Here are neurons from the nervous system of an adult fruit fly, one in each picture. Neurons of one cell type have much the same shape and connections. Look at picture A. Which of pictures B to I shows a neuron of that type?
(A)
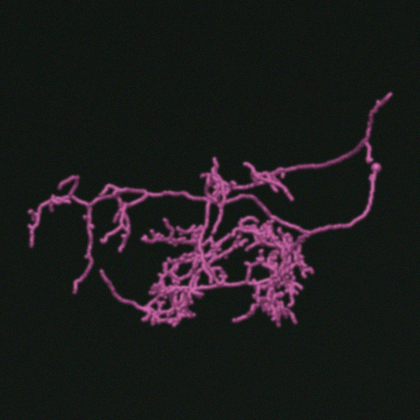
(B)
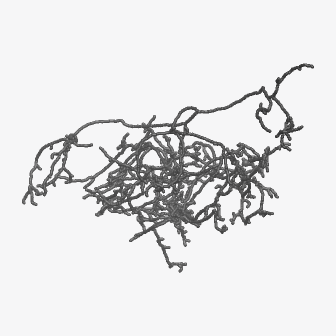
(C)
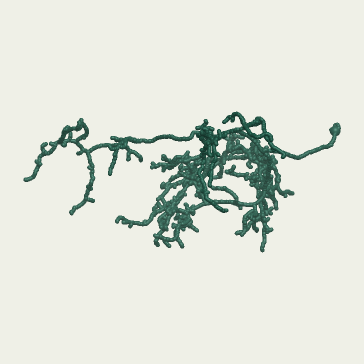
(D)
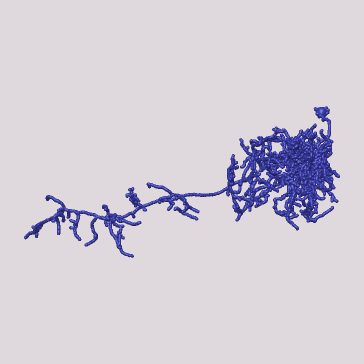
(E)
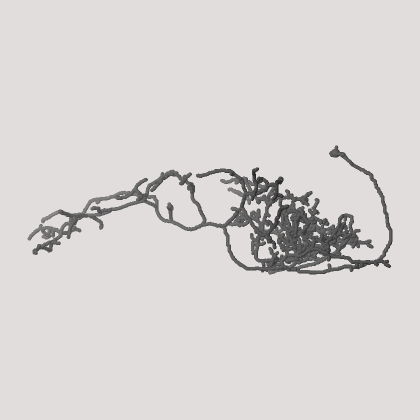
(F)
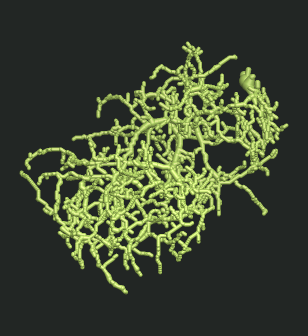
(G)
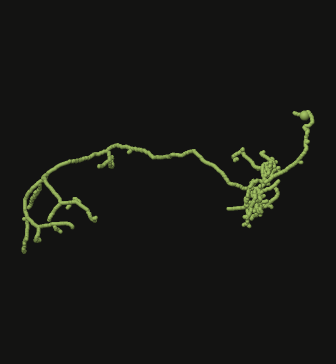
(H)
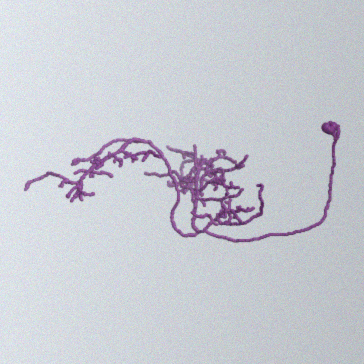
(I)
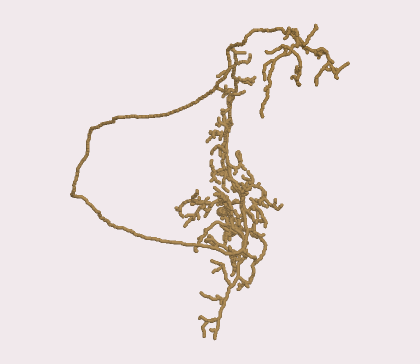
Picture C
